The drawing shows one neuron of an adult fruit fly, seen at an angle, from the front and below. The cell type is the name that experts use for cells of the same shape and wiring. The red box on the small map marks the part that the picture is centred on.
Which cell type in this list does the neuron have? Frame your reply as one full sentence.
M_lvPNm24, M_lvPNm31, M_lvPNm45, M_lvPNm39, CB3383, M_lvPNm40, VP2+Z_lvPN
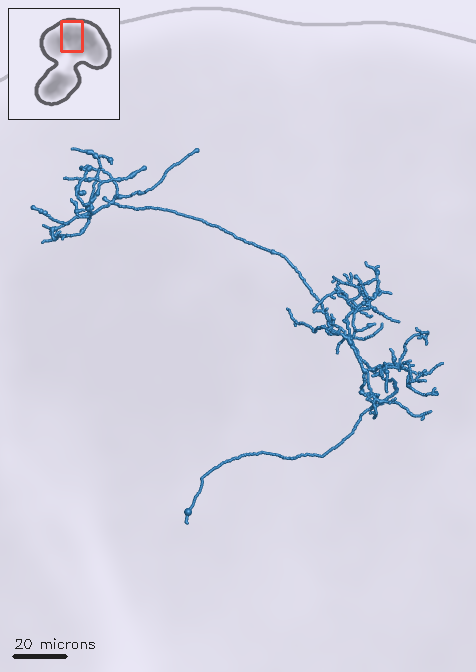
The cell type M_lvPNm40 is the type of this neuron.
